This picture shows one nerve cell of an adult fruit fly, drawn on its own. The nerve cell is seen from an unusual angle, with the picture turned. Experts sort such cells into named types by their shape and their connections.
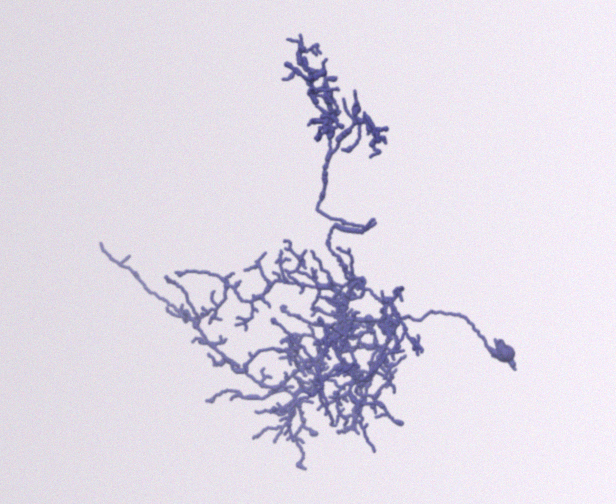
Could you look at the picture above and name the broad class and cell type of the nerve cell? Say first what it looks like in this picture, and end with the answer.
More than a hundred branch ends can be seen. In this view it is about as wide as it is tall. Its broad class is central-brain intrinsic neuron. Its cell type is PS276.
